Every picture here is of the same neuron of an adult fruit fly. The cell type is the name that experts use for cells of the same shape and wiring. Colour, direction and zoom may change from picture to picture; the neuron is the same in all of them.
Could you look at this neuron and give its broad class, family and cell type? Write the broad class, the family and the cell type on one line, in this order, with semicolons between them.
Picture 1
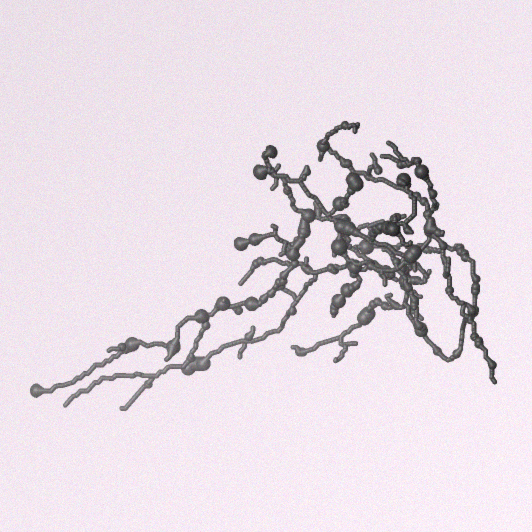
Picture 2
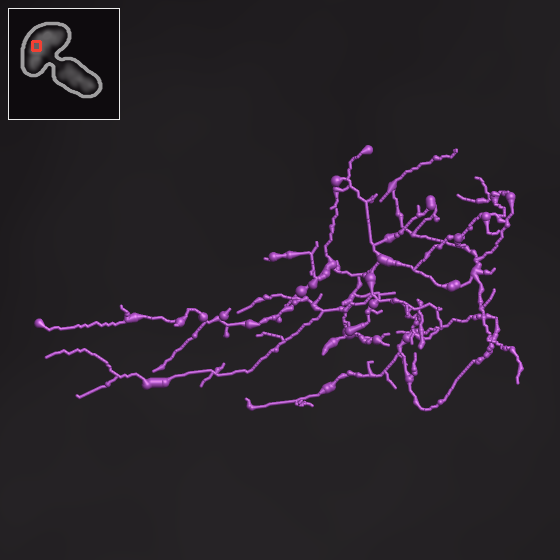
central-brain intrinsic neuron; hemilineage LHd2; CB1154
